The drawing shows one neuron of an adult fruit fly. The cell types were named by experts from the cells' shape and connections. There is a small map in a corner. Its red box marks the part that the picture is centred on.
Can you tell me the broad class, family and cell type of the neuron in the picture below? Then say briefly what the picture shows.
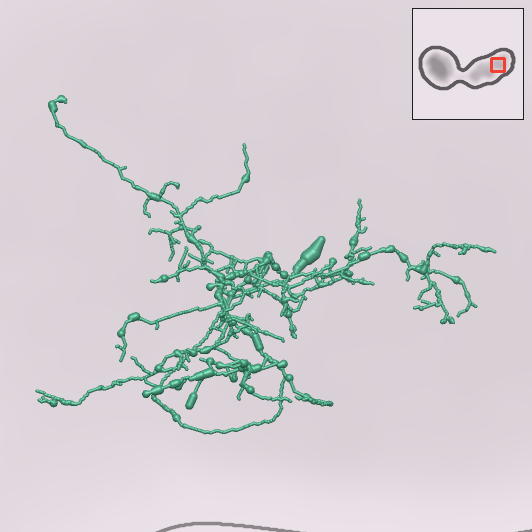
It is a nerve-cord intrinsic neuron. The family is hemilineage 09A. Its cell type is IN09A047. Its cell body lies in the middle of the picture. The picture shows dozens of branch ends.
